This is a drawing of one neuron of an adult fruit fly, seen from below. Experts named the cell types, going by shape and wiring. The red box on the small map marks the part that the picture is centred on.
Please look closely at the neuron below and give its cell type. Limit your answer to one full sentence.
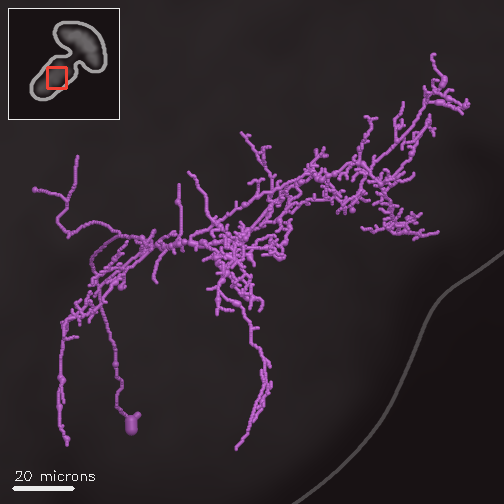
The neuron is categorized under cell type IN23B065.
